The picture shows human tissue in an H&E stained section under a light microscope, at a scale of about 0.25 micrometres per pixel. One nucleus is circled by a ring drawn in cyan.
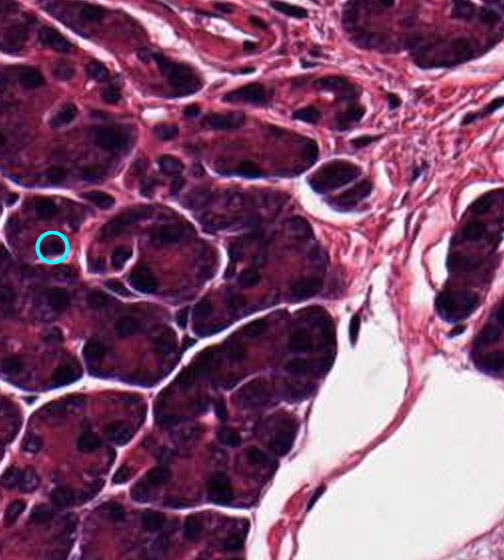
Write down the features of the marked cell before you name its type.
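The nucleus is a roundish, dark purple body, about the same size as the nuclei of the neighbouring cells. The cytoplasm is dense and dark purple-red, with a grainy, uneven texture. It lies inside a large, tightly packed group of similar dark cells, which is separated from the next groups by thin pale pink strands of fibres. The marked cell is a pancreatic acinar cell.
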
